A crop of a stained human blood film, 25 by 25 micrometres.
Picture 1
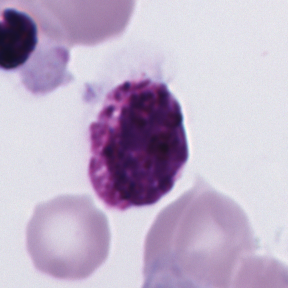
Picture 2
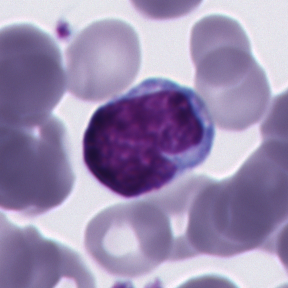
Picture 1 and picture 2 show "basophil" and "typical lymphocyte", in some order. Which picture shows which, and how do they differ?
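Picture 1, I'd say, shows the basophil, and picture 2 the typical lymphocyte. Looking at picture 1, coarse dark purple granules fill the whole oval cell, which is longer from top to bottom than from side to side.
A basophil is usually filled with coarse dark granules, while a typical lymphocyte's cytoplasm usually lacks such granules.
Picture 2 instead has a narrow pale blue rim of cytoplasm, widest on the right, around a nucleus that fills most of the cell and holds dark purple, coarsely clumped chromatin.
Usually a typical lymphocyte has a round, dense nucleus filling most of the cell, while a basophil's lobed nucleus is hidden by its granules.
I also notice faint pale wisps extending from the basophil's upper edge, and red cells lying below it without overlapping.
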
